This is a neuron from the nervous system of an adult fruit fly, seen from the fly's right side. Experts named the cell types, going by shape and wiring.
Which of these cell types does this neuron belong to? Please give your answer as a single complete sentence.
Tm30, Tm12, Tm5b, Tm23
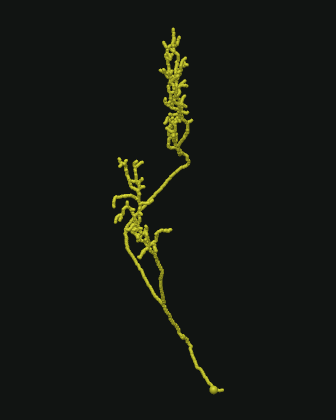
This neuron is of the type Tm30.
